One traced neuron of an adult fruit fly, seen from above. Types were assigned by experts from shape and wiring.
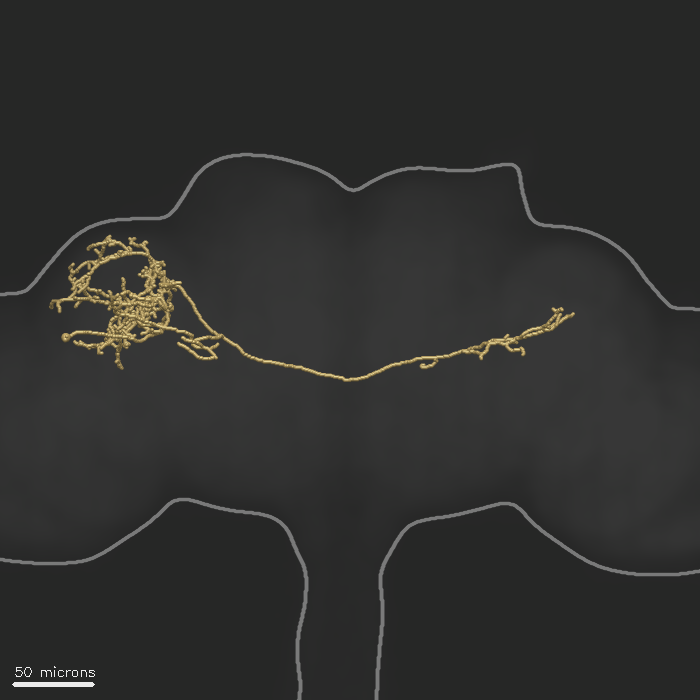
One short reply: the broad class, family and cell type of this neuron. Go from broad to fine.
central-brain intrinsic neuron; hemilineage LHl2_ventral; AVLP067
